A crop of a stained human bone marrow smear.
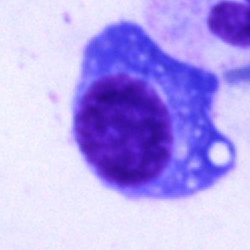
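Plasma cell in a stained human bone marrow smear under the light microscope. The nucleus lies toward the lower left of the cell, and the cytoplasm is deep blue. Many small clear vacuoles occupy the cytoplasm, with one larger, round clear vacuole at the lower right edge of the cell.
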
